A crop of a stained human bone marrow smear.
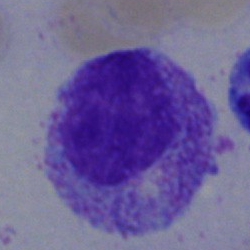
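Myelocyte in a stained human bone marrow smear. The cell edge is ragged rather than smooth. Its nucleus, stained a dense dark purple, lies toward the upper left, and the cytoplasm forms its widest band below the nucleus.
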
